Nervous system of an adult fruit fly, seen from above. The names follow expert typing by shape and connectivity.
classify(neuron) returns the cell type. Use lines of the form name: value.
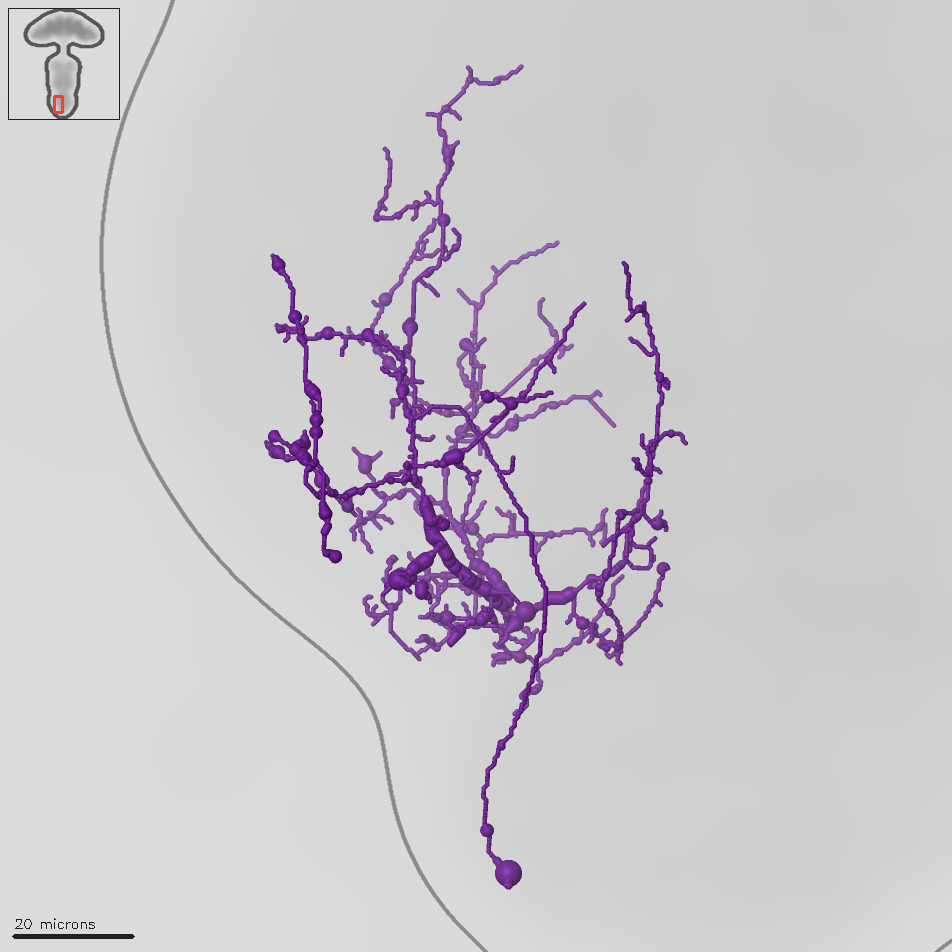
cell type: IN20A.22A023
